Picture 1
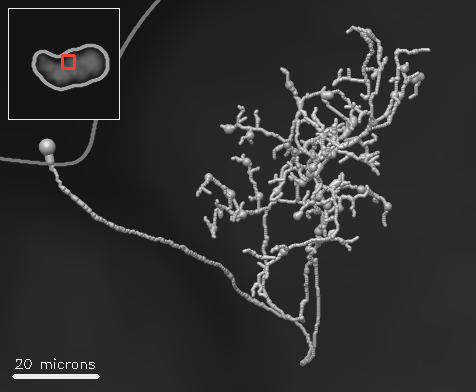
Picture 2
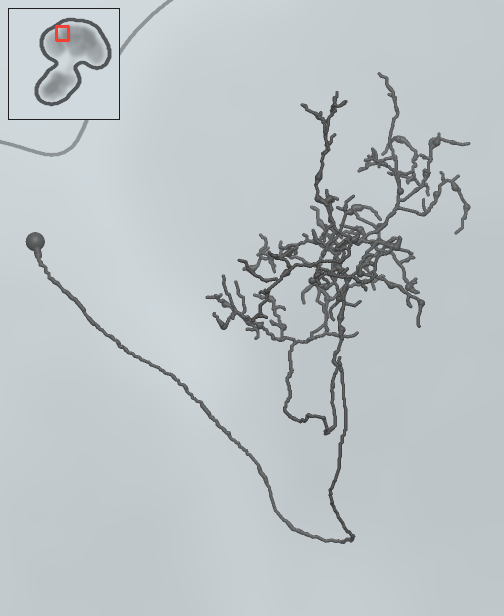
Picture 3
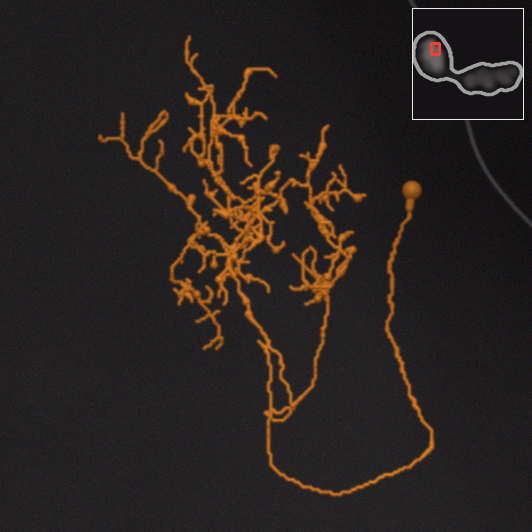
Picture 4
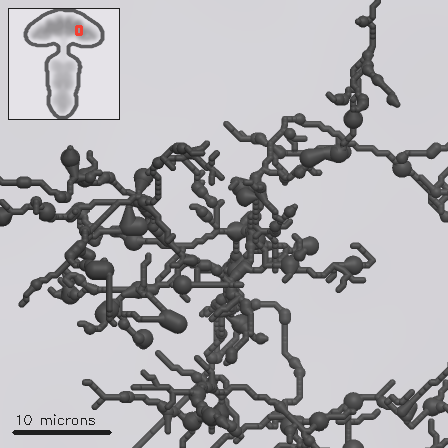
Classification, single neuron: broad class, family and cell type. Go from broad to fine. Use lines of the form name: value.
broad class: central-brain intrinsic neuron
family: hemilineage VPNp&v1_posterior
cell type: LHPV2a3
